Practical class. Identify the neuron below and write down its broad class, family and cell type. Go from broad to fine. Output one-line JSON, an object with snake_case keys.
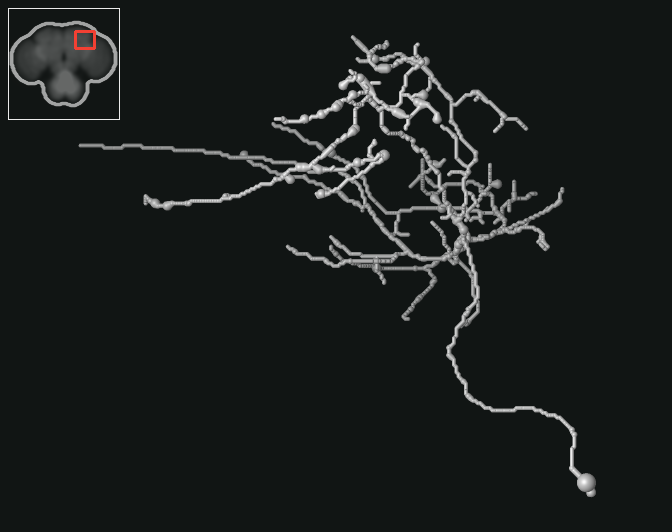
{"broad_class": "central-brain intrinsic neuron", "family": "hemilineage LHa2", "cell_type": "LHAV2a5"}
